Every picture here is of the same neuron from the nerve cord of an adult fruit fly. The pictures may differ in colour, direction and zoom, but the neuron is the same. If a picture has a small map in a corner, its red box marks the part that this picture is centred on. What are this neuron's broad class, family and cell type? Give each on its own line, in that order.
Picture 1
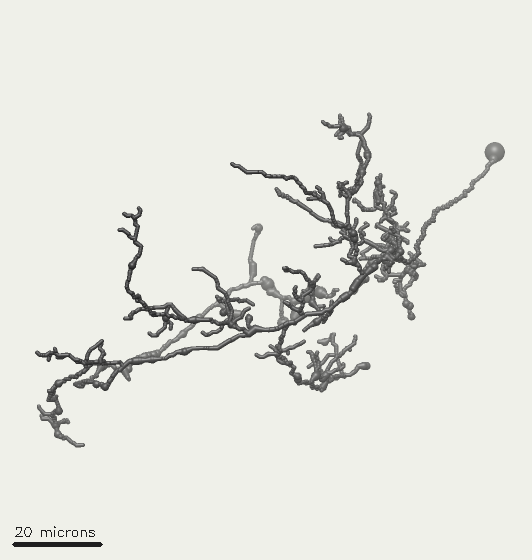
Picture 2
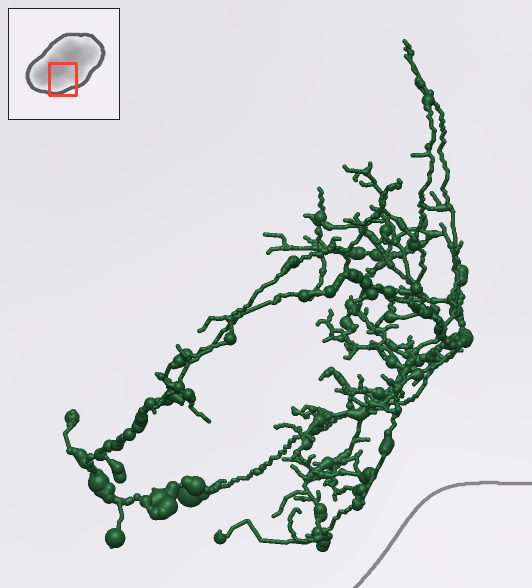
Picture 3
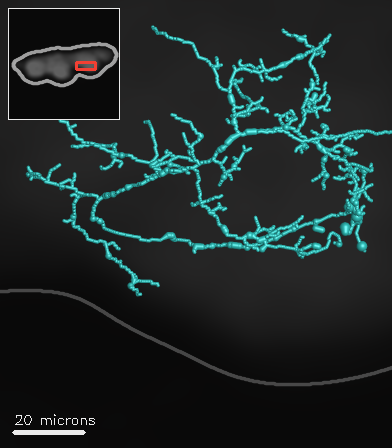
nerve-cord intrinsic neuron
hemilineage 09A
IN09A034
